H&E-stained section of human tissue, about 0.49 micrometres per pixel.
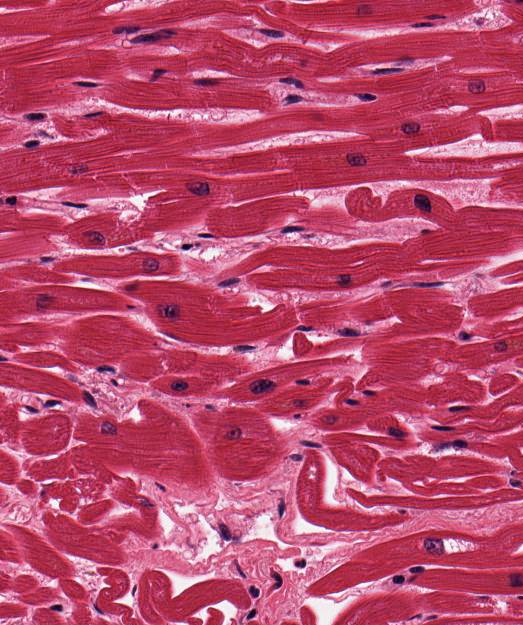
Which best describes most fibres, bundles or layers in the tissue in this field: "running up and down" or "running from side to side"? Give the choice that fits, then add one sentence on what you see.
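Running from side to side. Muscle fibres fill almost the whole field, running roughly horizontally in the upper two-thirds and cut more obliquely and across in the lower part.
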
